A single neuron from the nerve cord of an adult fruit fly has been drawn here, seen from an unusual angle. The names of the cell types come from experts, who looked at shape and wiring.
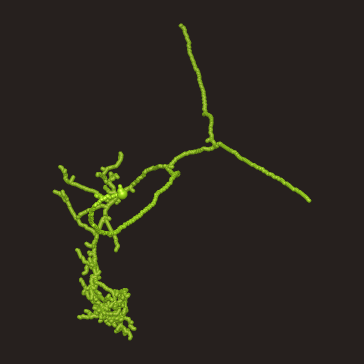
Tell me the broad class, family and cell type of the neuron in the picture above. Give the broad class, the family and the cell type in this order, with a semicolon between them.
nerve-cord intrinsic neuron; hemilineage 23B; IN23B074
